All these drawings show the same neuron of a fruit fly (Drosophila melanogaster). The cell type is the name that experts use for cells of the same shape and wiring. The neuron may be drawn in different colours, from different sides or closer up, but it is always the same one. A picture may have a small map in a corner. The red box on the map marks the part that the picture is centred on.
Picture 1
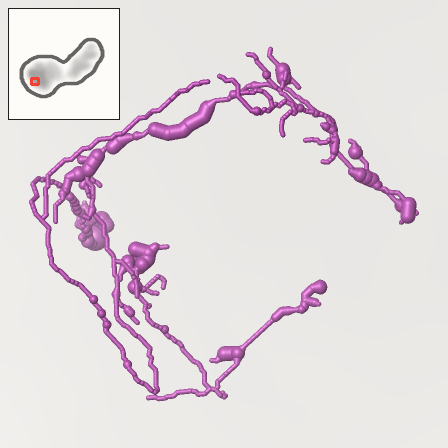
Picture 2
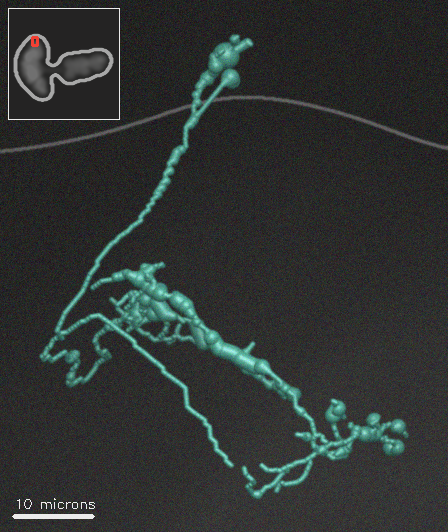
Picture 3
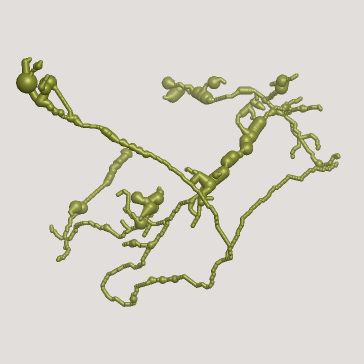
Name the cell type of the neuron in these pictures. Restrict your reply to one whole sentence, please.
Under cell type classification, the neuron is Dm9.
